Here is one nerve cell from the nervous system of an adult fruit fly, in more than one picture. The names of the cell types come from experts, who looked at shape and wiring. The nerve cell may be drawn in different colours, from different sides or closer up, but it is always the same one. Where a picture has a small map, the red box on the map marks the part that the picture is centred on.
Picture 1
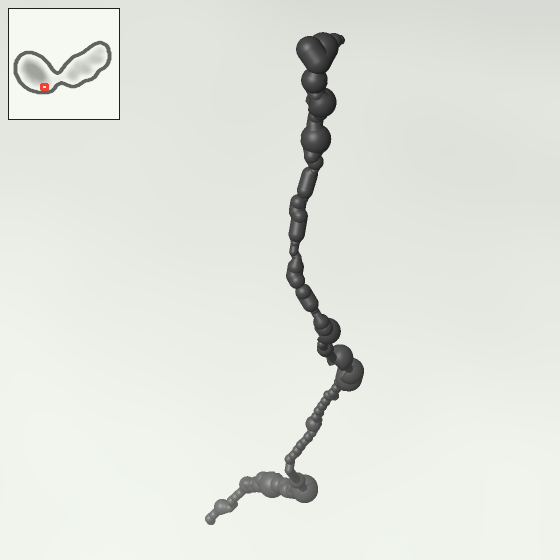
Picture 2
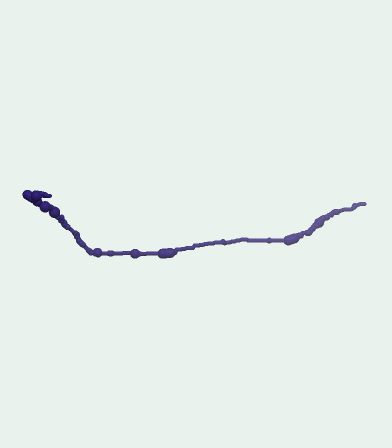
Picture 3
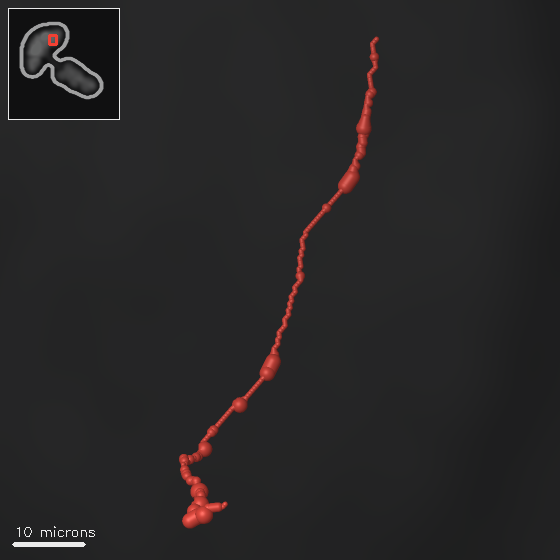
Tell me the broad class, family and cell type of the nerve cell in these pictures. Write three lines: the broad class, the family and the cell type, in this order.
photoreceptor or other optic-lobe sensory neuron
class visual
R7y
